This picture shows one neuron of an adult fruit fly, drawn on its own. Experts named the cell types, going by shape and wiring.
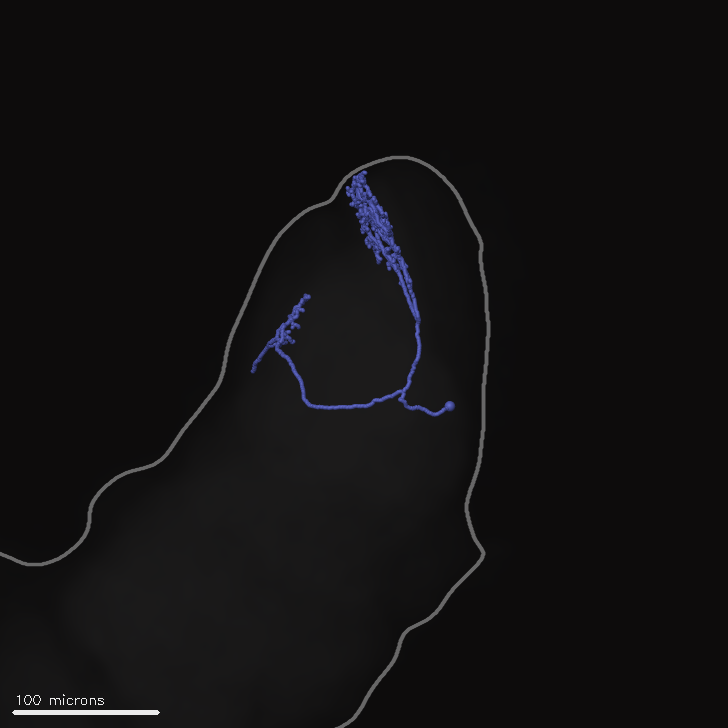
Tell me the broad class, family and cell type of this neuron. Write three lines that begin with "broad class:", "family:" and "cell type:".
broad class: visual projection neuron
family: MeVP
cell type: MeVP31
